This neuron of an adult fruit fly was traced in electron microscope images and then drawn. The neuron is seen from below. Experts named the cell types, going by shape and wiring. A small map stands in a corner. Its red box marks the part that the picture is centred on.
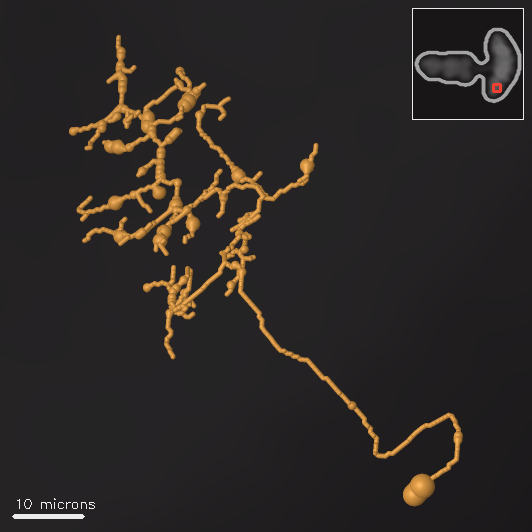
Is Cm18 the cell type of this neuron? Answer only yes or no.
yes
